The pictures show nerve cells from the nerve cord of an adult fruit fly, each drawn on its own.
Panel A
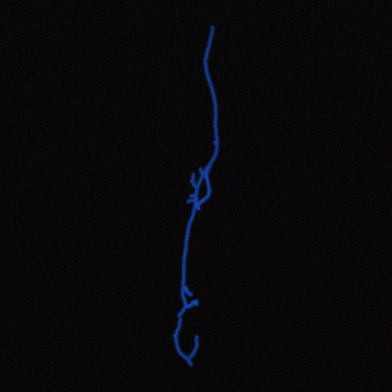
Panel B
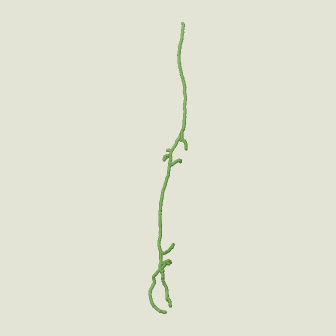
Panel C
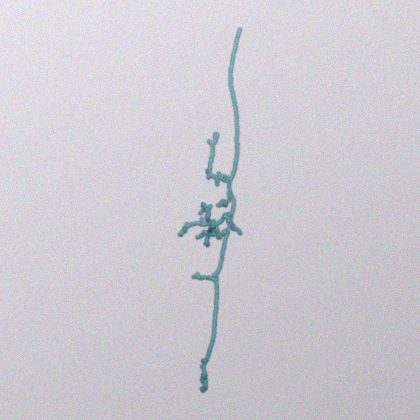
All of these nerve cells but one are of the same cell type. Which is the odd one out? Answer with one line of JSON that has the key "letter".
{"letter": "C"}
